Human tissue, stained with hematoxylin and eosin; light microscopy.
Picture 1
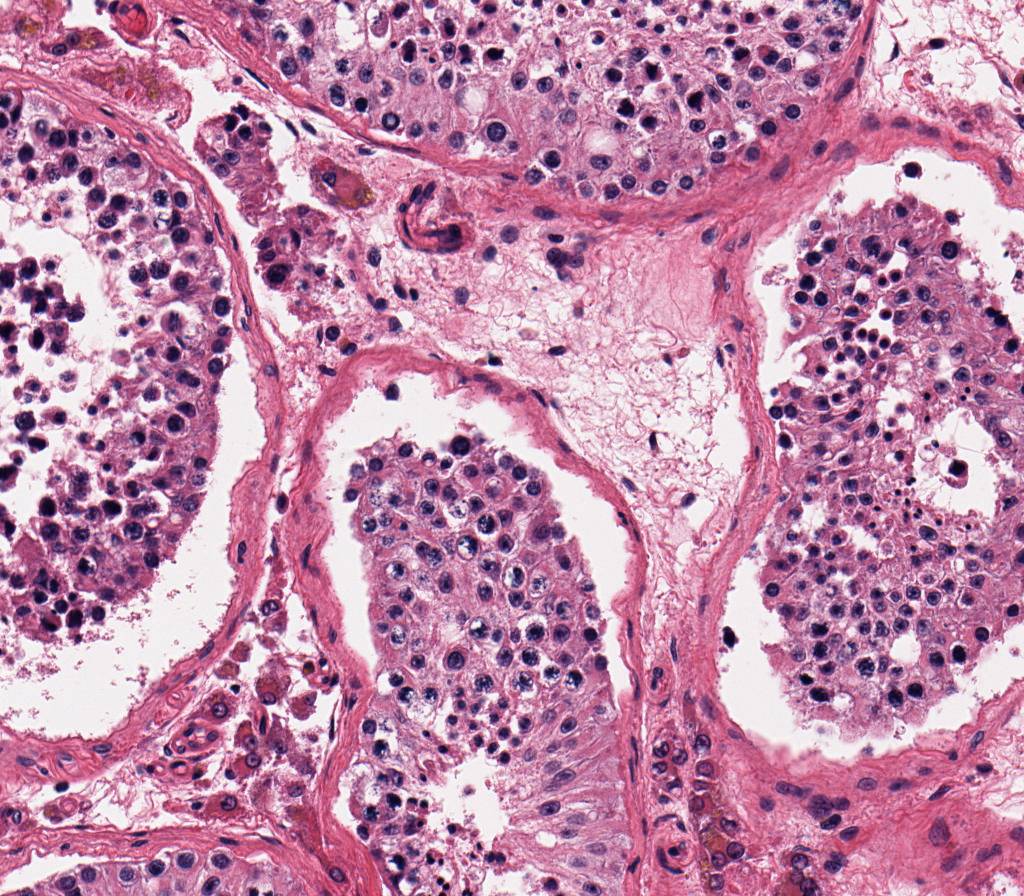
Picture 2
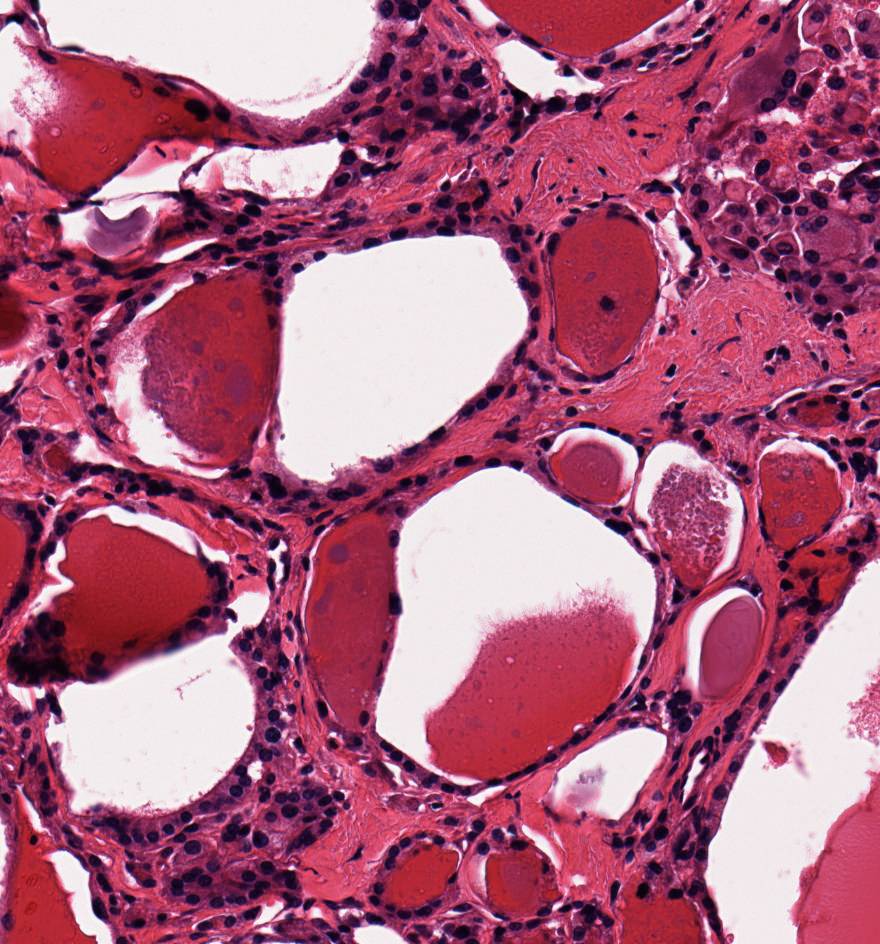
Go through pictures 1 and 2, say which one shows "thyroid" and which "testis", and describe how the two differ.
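Testis appears in picture 1 and thyroid in picture 2. The testis consists of several large rounded tubules cut in cross-section, with interstitial tissue between them. Their lining is a stratified epithelium many cells deep, mostly rounded cells with dark round nuclei, many showing coarsely clumped chromatin. Clusters of polygonal cells with abundant pink cytoplasm sit in the interstitium at lower left. The thyroid is made of closely packed rounded follicles of widely varying size, the largest near the centre, each lined by a single layer of flattened to low cuboidal epithelial cells. Pink fibrous collagenous stroma separates them and is broadest at upper right, and one small follicle right of centre holds speckled granular material instead of smooth colloid.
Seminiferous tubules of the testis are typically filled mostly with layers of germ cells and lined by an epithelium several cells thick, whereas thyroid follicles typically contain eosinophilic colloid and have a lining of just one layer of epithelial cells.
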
